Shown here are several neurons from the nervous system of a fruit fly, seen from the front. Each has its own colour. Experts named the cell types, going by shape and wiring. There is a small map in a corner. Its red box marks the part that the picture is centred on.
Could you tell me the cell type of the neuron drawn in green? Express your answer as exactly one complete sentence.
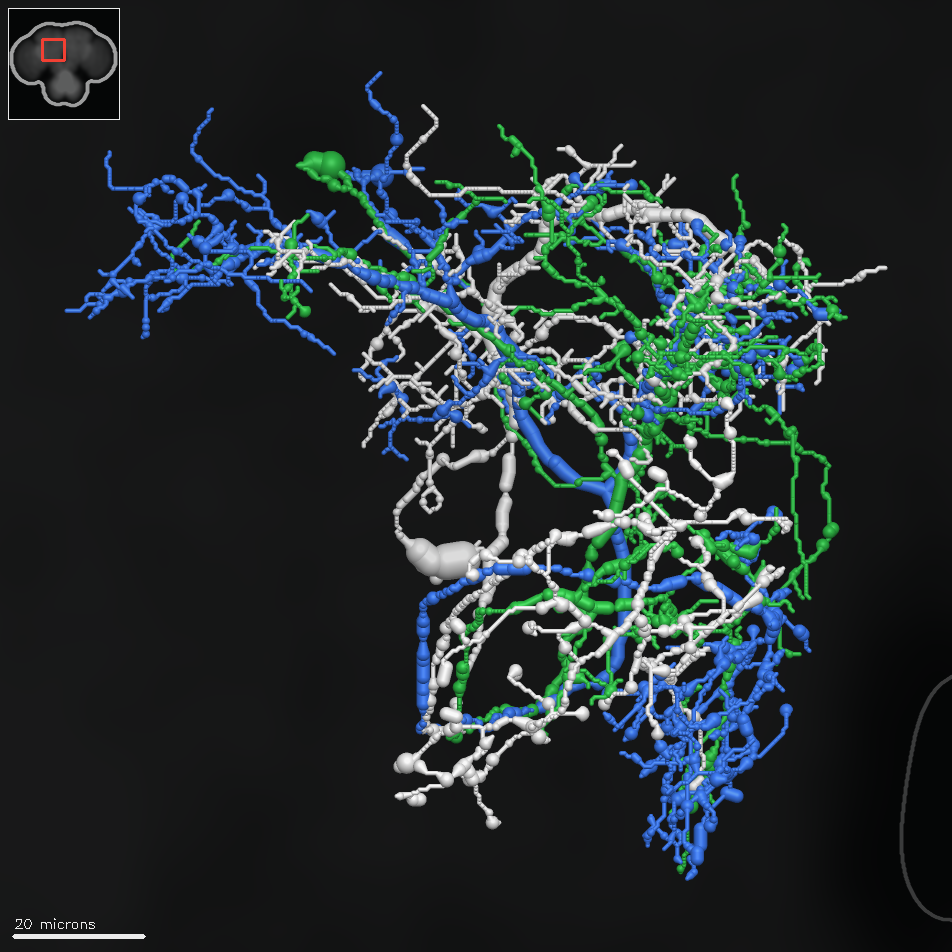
It is PS186 that is the cell type of the neuron.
